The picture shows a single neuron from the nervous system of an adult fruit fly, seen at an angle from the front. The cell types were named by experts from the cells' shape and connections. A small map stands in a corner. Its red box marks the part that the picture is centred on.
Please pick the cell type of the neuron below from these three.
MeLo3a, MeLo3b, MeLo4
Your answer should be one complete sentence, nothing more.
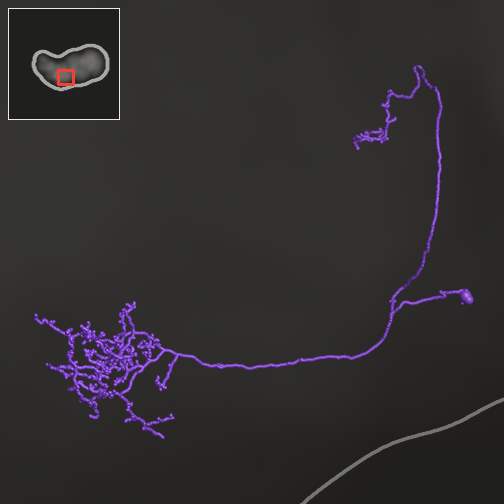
Belonging to the cell type MeLo3a is this neuron.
